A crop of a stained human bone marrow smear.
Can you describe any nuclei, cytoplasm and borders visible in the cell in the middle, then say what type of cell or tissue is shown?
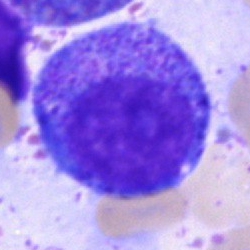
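Round and smooth in outline, the cell has finely textured chromatin rather than coarse clumps. Its cytoplasm stains deep blue. Purple granules are gathered mainly in the upper part of the cell. The cell is a promyelocyte.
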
